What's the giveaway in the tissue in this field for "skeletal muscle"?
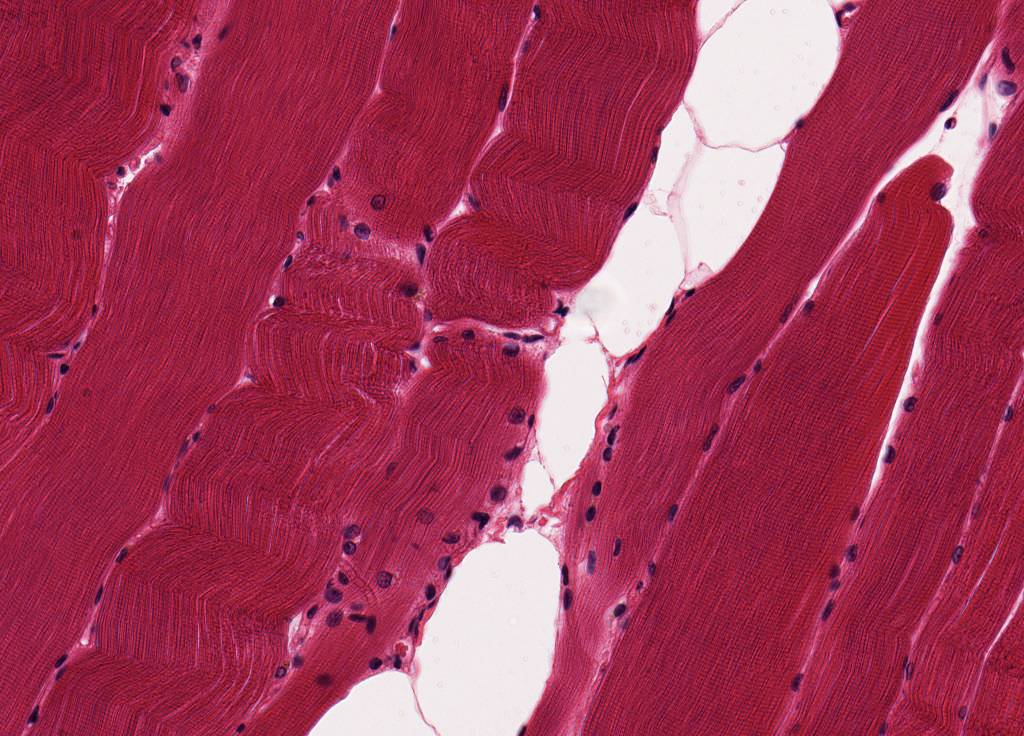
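It's skeletal muscle, and two things in the fibres go with that. Running along them you can see fine, regular transverse cross-striations.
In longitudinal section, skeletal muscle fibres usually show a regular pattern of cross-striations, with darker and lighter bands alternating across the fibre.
The nuclei are dark, flattened ovals sitting at the edges of the fibres.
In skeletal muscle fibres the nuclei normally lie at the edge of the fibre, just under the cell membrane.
Beyond that, the fibre cytoplasm stains a deep, uniform red, and a chain of large, empty-looking fat cells lies in the middle of the field between the fibres.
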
